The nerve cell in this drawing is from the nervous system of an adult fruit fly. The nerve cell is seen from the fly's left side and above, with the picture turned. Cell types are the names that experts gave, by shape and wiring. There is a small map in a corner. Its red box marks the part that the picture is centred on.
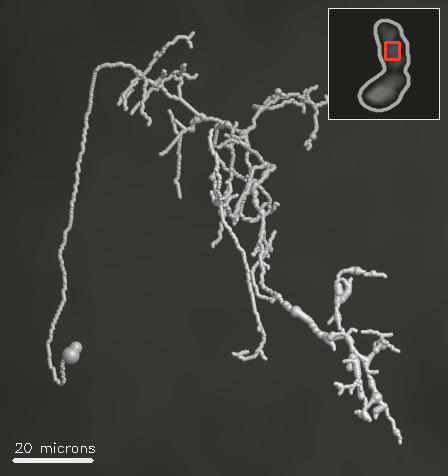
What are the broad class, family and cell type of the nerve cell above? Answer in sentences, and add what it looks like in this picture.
It is a nerve-cord intrinsic neuron. The family is hemilineage 19A. The cell type is IN19A069_b. The cell body can be seen at the lower left of the picture. By the scale bar it is about 110 microns tall in this view. The picture shows dozens of branch ends.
